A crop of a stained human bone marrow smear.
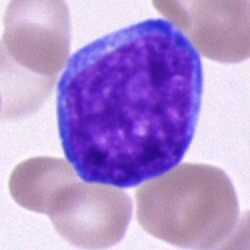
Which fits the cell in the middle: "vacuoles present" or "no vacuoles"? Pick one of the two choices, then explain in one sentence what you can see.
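No vacuoles. No vacuoles are seen in the cytoplasm.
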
